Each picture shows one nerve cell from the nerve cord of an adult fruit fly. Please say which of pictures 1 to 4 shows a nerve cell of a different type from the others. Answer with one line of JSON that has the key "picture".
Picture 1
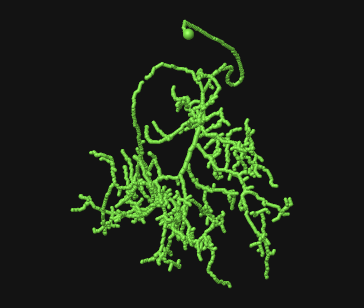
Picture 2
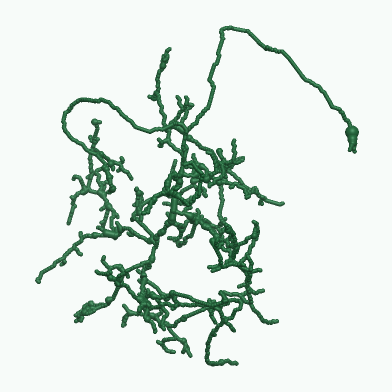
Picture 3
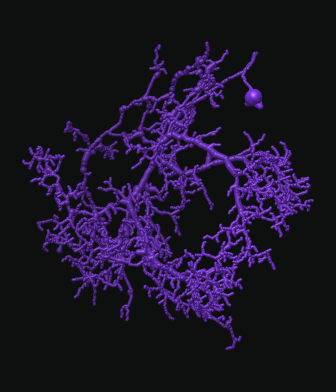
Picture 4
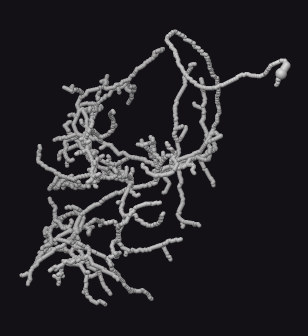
{"picture": 3}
